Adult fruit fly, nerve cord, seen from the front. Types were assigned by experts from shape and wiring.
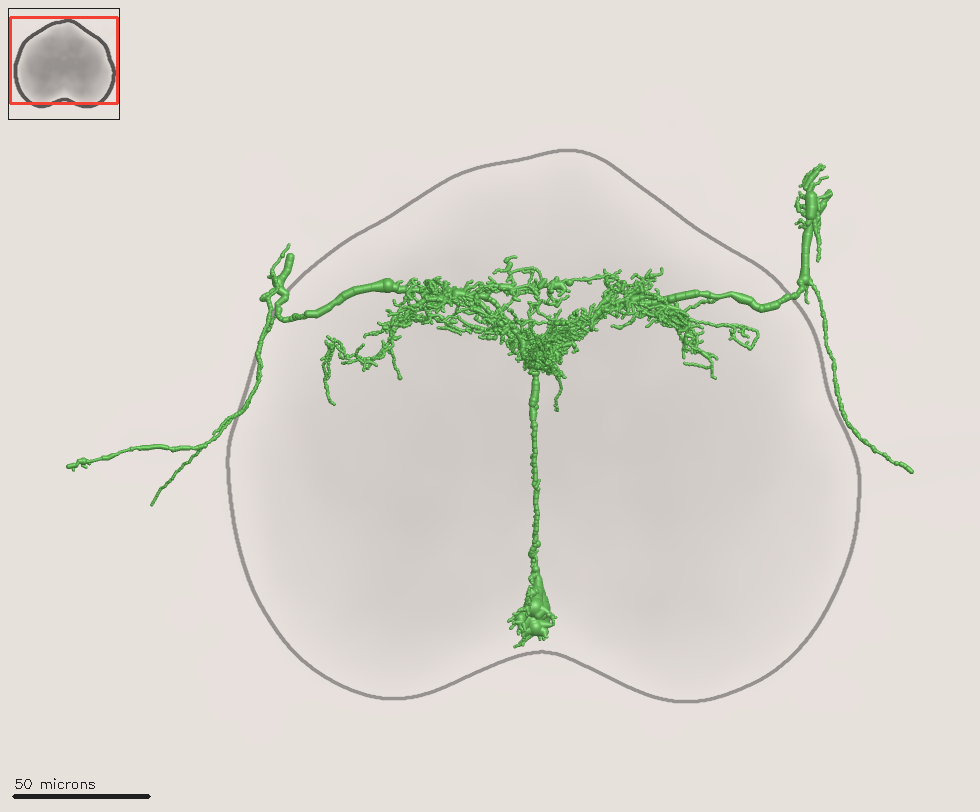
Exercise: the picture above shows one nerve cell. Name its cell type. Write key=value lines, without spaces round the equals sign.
cell_type=EN00B001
